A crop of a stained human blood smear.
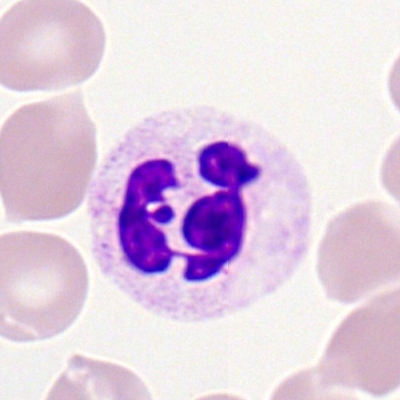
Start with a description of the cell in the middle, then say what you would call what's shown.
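Outline round, smooth. Nucleus split into separate lobes linked by thin strands; no nucleoli visible. Cytoplasm holds fine, faint lilac granules. Segmented neutrophil.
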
